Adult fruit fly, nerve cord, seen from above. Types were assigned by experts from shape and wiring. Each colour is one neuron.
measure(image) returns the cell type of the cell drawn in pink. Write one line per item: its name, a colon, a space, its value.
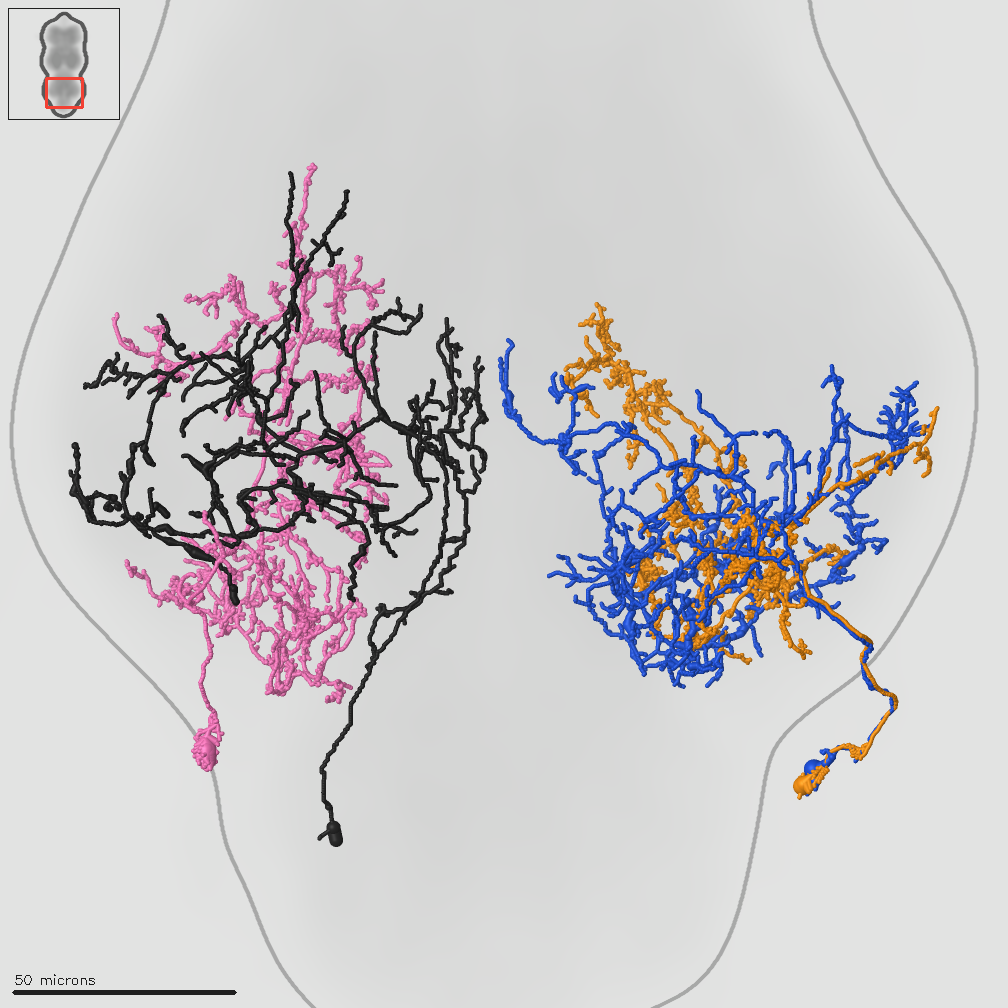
cell type: IN19A046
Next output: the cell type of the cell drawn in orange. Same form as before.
cell type: IN19A074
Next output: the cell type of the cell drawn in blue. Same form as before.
cell type: IN19A044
